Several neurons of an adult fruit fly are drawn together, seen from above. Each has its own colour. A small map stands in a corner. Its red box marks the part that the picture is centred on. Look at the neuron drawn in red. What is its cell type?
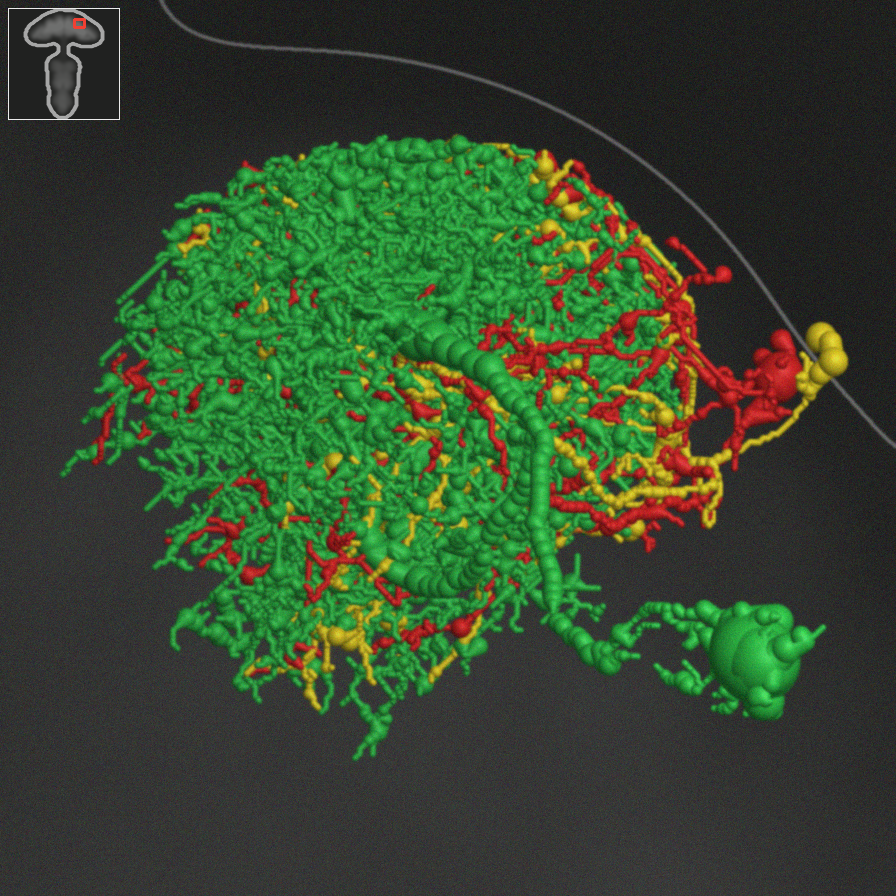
AVLP105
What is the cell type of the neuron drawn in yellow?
AVLP104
